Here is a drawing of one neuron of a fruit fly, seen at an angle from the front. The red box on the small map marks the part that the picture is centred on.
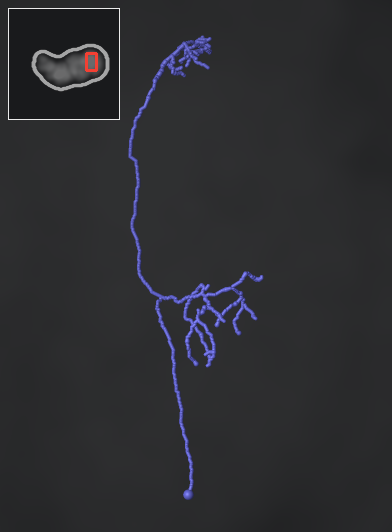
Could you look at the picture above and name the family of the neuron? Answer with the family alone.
LC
